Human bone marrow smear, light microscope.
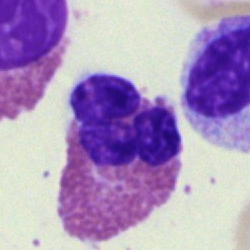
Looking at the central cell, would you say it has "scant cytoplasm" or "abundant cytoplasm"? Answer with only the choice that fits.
Abundant cytoplasm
